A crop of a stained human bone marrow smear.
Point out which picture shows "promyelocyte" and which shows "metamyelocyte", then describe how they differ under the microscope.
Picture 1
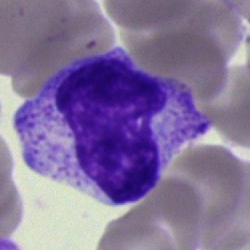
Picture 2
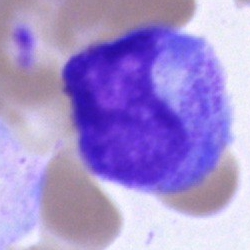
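Have a look at picture 1 first: that is the metamyelocyte, and picture 2 is the promyelocyte. Compare the cytoplasm: pale lilac-grey in picture 1, wider to the left of the nucleus than above it; blue in picture 2, lying as a crescent along the right side of the nucleus.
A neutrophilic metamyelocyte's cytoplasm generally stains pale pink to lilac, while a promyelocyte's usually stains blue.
So each cell's colour matches its name. Next, the nucleus: in picture 2 it fills most of the cell and lies toward the left.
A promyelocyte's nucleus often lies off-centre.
In picture 1 the nucleus is irregular, with an indentation on its right side. Both nuclei stain deep purple with paler patches scattered through them, the one in picture 2 leaning toward purple-blue. Then the outline: picture 1 has blunt bulges instead of a smooth round edge, while picture 2 is roughly round, slightly irregular only at the upper left.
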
